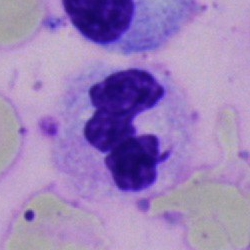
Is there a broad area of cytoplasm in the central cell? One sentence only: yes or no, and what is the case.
Yes, it is abundant cytoplasm that surrounds its nucleus.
